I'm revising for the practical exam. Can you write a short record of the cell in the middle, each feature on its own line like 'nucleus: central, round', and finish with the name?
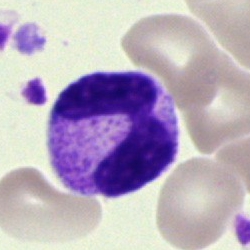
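Nuclear shape: thick curved band wrapping top and right side
Nuclear chromatin: dense, dark purple
Cytoplasm: pale lilac, mostly lower left
Granules: fine, pinkish-purple, filling the cytoplasm
Identity: band neutrophil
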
